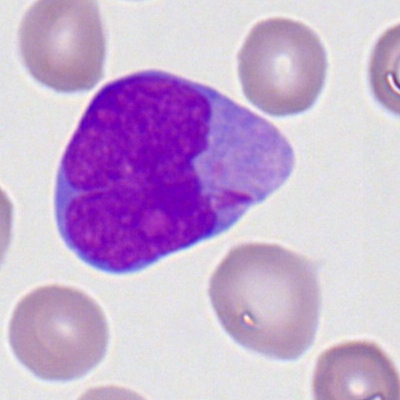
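Myeloblast, the cell in the middle. Outline: rounded on the left, coming to a blunt angle on the right. Nucleus: a deep notch on its left side splits it into an upper and a lower lobe. Cytoplasm: a slender pink-red rod-shaped inclusion in the lower right part, and no clear vacuoles.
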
